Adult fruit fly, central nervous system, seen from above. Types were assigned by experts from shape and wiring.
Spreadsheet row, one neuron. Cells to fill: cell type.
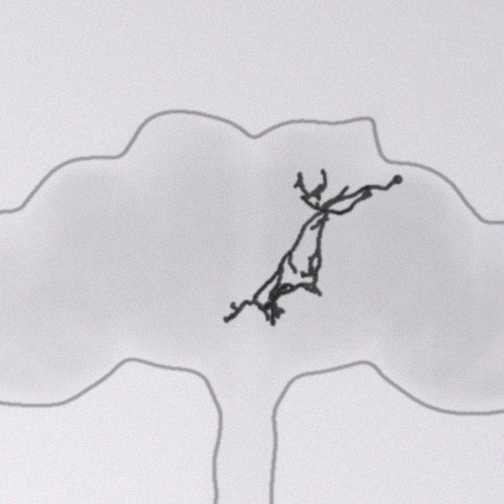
SMP016_b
